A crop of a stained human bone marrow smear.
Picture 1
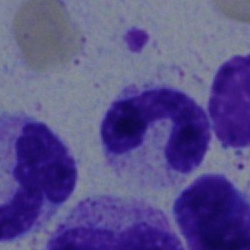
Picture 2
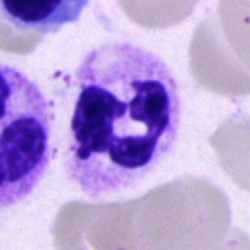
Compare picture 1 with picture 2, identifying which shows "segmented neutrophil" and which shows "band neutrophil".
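Picture 1: band neutrophil. Picture 2: segmented neutrophil. Picture 1: nucleus a curved band, bent into an upside-down U that opens toward the bottom.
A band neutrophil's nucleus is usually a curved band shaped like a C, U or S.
Cytoplasm pale greyish-lilac, also filling the space inside the bend. Outer edge faint, blending into the background. Other nucleated cells close on the left, right and below. Picture 2: outline round and smooth. A few small dark purple dots just outside the left edge. Common to both: chromatin dark purple, dense and clumped. No nucleoli.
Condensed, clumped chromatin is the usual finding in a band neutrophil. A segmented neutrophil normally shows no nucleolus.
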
